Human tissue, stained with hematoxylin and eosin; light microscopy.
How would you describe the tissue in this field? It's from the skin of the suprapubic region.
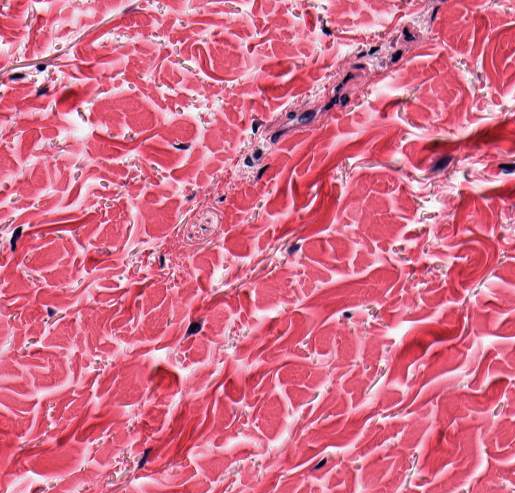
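Field: filled by thick, deeply eosinophilic collagen bundles in haphazard, interwoven directions. Many are cut across as rounded or irregular profiles, others lengthwise as wavy bands. Cells: sparse, with small, dark, spindle-shaped fibroblast nuclei scattered between bundles. Last, a strand of looser, paler connective tissue with more nuclei runs diagonally from upper right toward the centre.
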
